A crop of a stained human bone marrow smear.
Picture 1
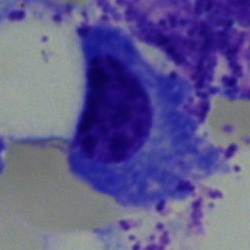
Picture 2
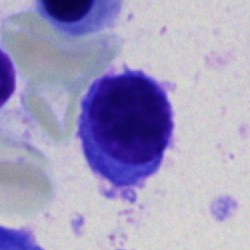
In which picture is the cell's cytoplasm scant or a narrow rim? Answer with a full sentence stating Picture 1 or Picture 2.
Picture 2 shows a cell whose nucleus fills most of it.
